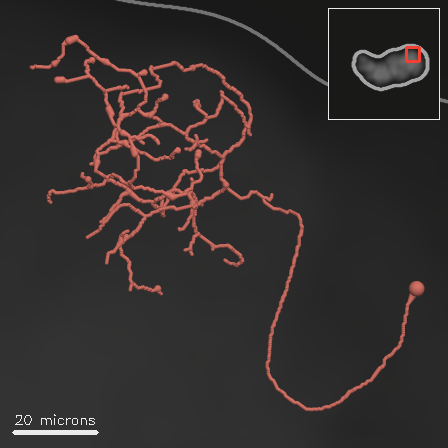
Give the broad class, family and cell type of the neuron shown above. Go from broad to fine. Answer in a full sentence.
A central-brain intrinsic neuron of hemilineage VPNl&d1_dorsal, type CB2051.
